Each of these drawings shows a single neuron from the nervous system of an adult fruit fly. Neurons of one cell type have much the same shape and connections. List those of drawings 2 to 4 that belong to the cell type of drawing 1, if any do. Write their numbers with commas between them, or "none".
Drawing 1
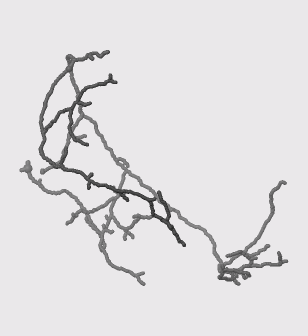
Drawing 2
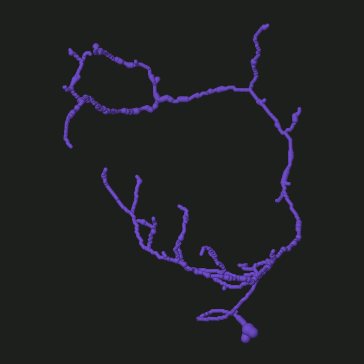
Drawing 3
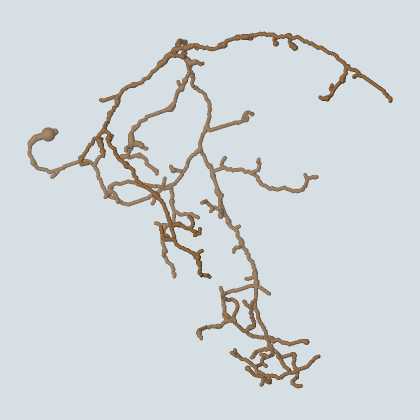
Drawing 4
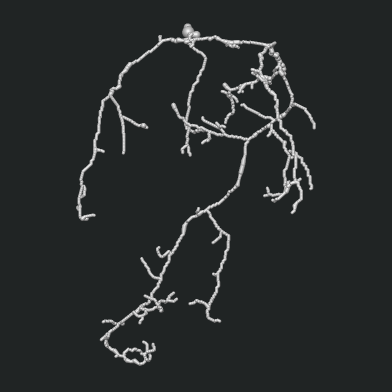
2, 3, 4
